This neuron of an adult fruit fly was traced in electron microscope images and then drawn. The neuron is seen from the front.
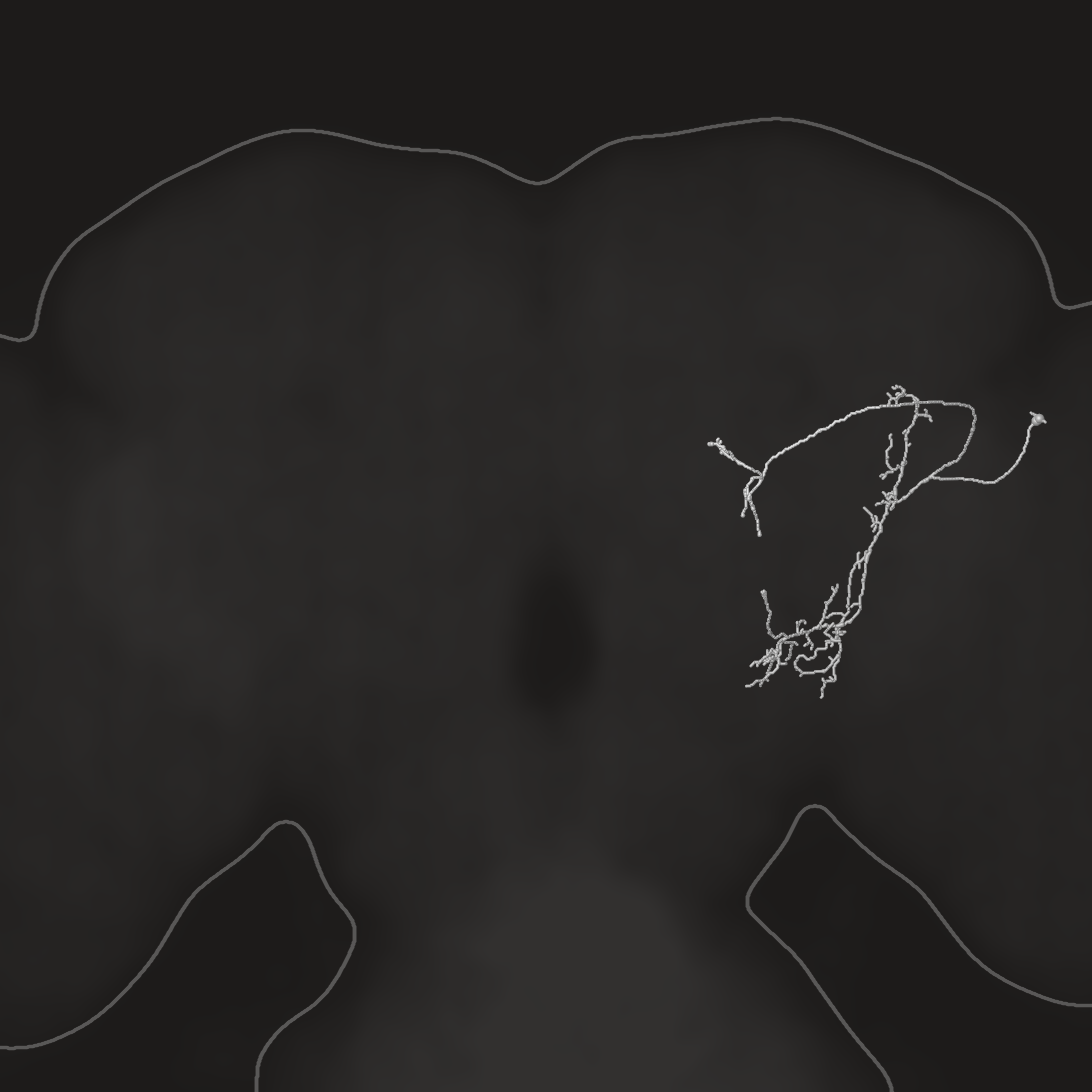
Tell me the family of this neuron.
hemilineage SLPa&l1_lateral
